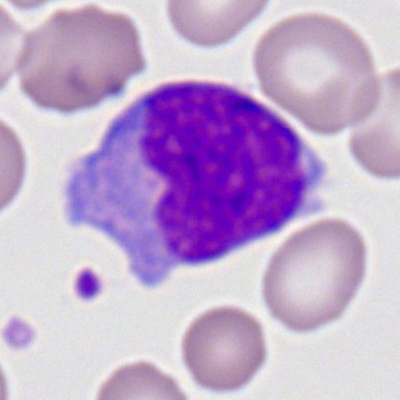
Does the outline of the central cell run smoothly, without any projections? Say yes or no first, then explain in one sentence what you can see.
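No. The cell outline is irregular, with a ragged edge on the left side.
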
